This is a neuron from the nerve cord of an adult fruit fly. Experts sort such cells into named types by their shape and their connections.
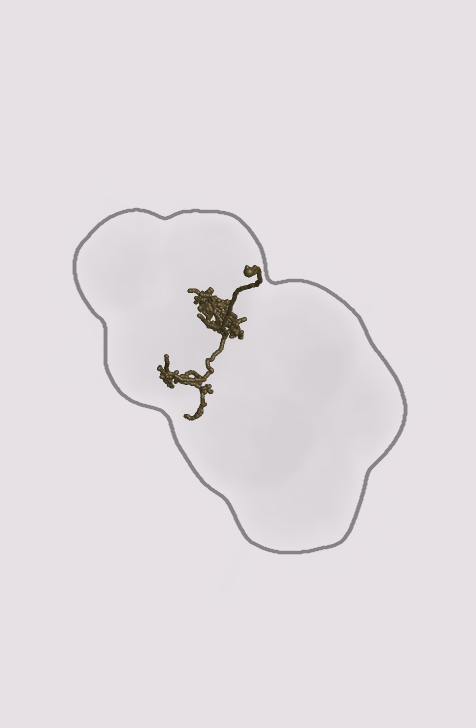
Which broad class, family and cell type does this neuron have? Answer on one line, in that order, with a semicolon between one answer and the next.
nerve-cord intrinsic neuron; hemilineage 07B; IN07B053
